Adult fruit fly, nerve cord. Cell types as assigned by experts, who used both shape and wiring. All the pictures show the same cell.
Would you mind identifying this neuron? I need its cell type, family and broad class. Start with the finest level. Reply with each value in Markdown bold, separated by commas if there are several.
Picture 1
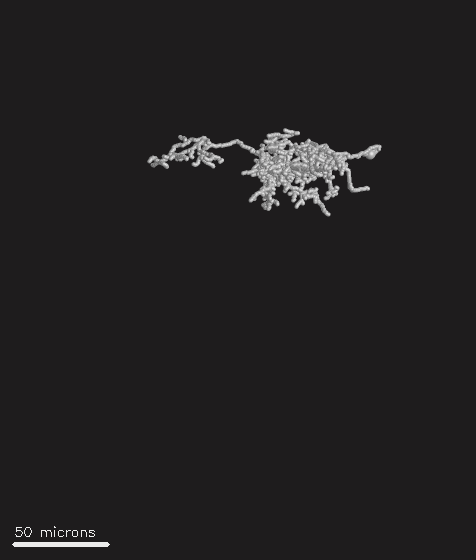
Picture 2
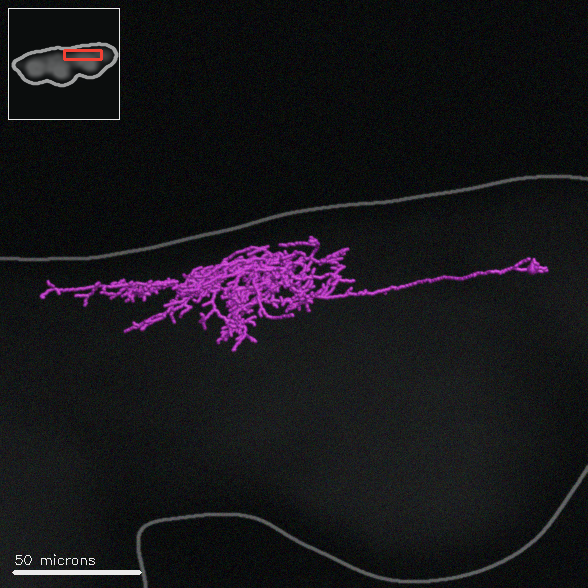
**IN06A025**, **hemilineage 06A**, **nerve-cord intrinsic neuron**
